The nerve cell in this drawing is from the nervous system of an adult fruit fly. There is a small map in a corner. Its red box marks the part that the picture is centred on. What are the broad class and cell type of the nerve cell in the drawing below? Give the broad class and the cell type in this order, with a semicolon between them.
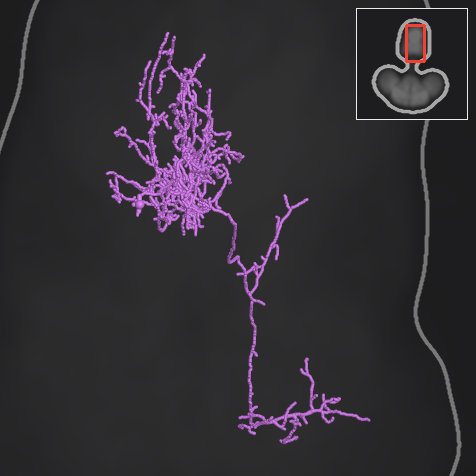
nerve-cord intrinsic neuron; INXXX153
